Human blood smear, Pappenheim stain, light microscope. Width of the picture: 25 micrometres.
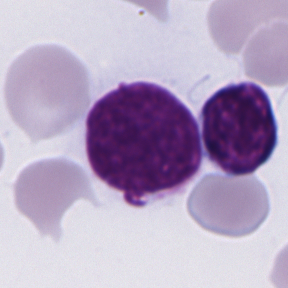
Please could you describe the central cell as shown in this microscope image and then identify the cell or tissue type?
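Roughly round cell, a small knob-like bulge projecting from its bottom edge. Cytoplasm very scant: at most a barely visible rim around the nucleus. Chromatin deep, fairly even purple. Name: myeloblast.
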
